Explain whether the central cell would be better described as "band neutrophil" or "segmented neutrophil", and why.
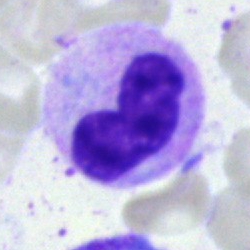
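Band neutrophil is the answer. Item one, the nucleus: it is folded into an indented, kidney-like shape.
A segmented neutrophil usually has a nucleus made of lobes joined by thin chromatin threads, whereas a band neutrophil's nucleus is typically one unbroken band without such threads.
Item two, the chromatin: dark purple and fairly dense, with a few paler patches. Item three, the cytoplasm: a moderate amount, pale lilac, with fine, sparse pinkish-purple granules.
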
